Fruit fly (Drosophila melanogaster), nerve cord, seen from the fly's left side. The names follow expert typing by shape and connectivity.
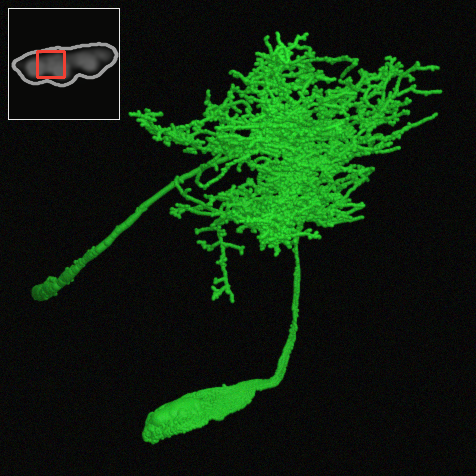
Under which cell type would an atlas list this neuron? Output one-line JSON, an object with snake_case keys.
{"cell_type": "i2 MN"}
